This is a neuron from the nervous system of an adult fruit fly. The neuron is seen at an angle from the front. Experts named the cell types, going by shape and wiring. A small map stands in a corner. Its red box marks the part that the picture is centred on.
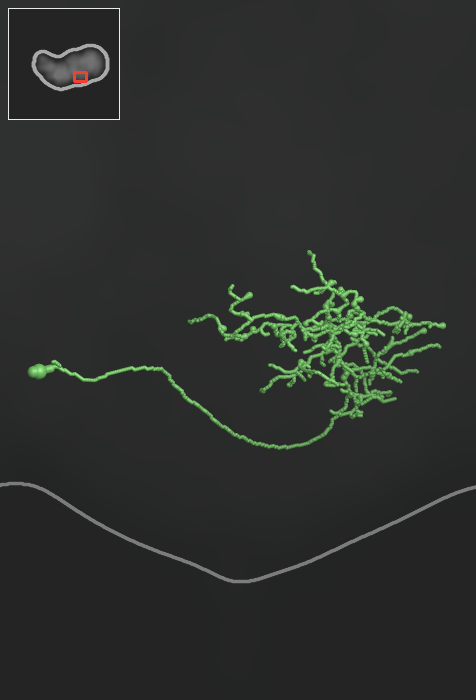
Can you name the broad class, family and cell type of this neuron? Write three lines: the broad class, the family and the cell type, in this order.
central-brain intrinsic neuron
hemilineage MD_SA1
GNG269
